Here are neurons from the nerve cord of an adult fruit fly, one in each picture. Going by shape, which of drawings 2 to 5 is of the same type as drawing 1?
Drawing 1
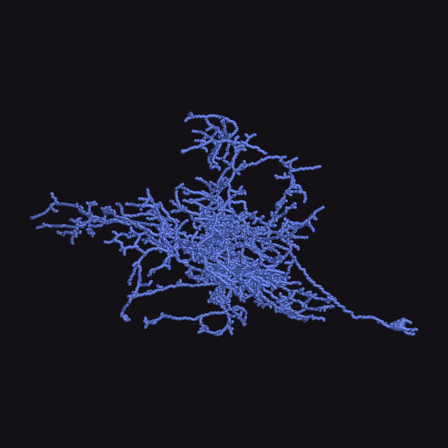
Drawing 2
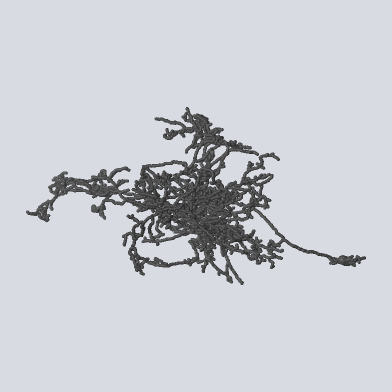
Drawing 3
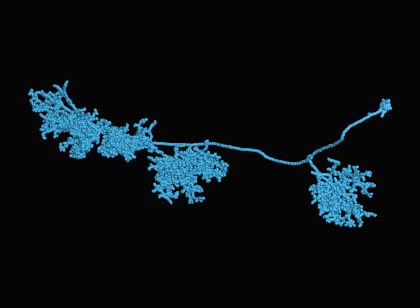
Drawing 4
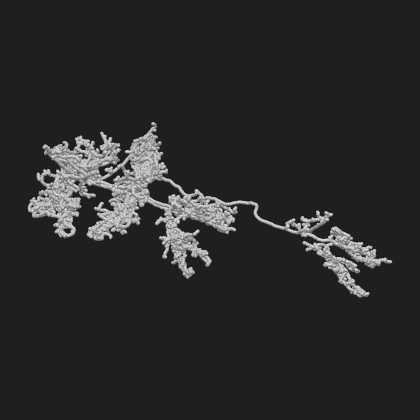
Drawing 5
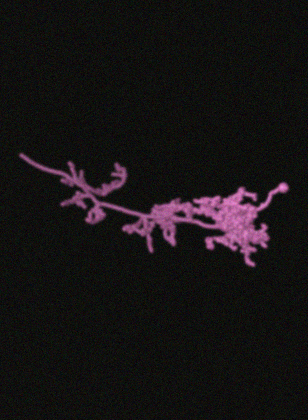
2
